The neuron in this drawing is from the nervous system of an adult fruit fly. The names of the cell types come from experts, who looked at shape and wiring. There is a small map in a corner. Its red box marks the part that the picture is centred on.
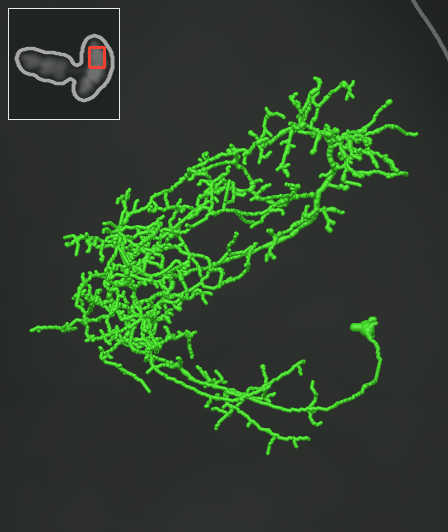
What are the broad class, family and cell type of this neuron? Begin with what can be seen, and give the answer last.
It lies in the brain. As drawn here it is about as wide as it is tall. This is a central-brain intrinsic neuron. Its family is hemilineage WEDa2. It is of cell type PLP017.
